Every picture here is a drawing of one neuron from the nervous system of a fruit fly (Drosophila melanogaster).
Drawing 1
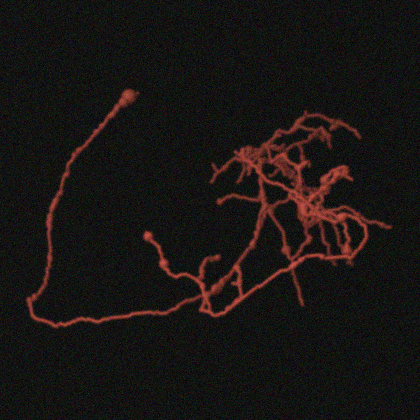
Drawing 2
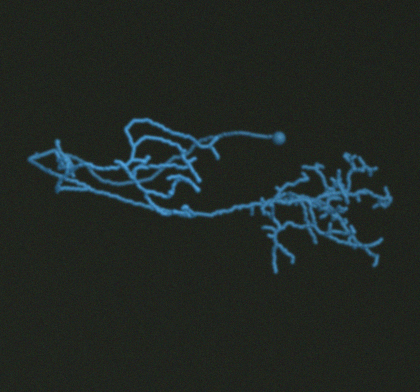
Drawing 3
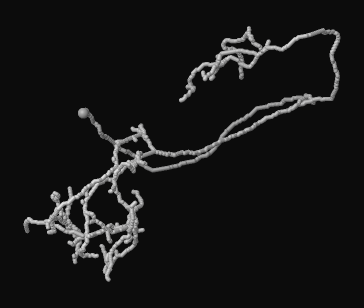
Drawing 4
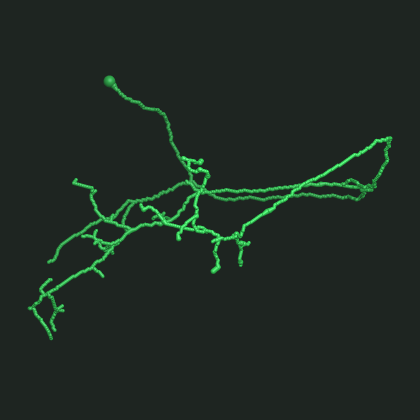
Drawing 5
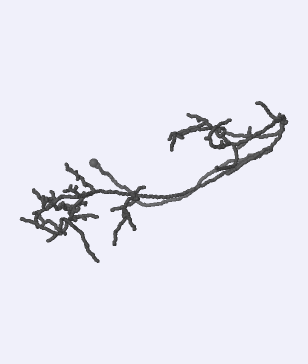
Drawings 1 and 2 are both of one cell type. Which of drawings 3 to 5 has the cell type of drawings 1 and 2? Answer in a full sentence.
Drawing 5 shows a neuron of the same cell type.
